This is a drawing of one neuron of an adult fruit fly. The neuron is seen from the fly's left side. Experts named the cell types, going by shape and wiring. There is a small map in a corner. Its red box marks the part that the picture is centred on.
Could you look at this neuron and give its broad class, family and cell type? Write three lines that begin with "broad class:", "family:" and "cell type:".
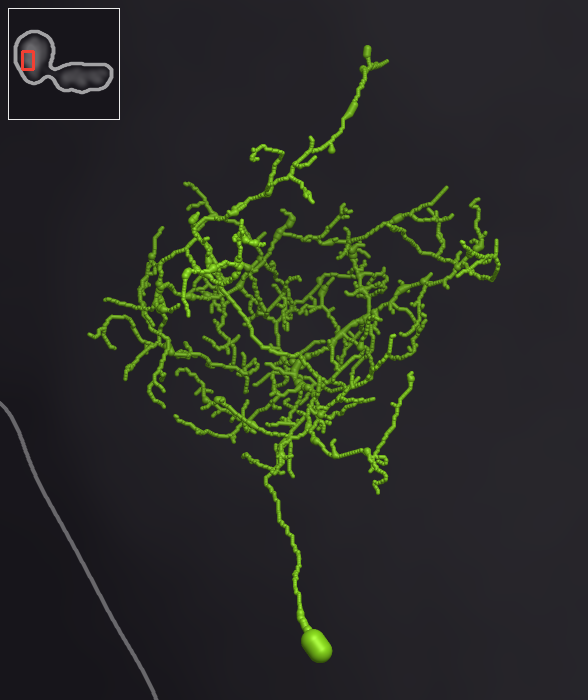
broad class: central-brain intrinsic neuron
family: hemilineage VLPl&p1_lateral
cell type: PVLP074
